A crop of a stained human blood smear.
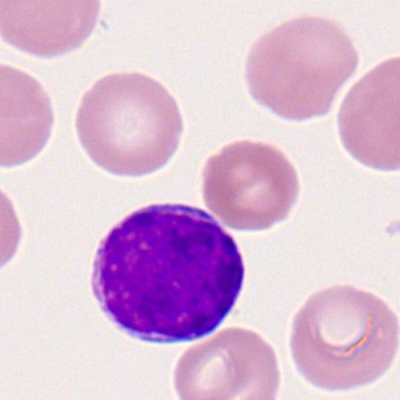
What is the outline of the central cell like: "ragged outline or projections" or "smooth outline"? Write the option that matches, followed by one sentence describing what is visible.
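Smooth outline. The cell has a round, smooth outline.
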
